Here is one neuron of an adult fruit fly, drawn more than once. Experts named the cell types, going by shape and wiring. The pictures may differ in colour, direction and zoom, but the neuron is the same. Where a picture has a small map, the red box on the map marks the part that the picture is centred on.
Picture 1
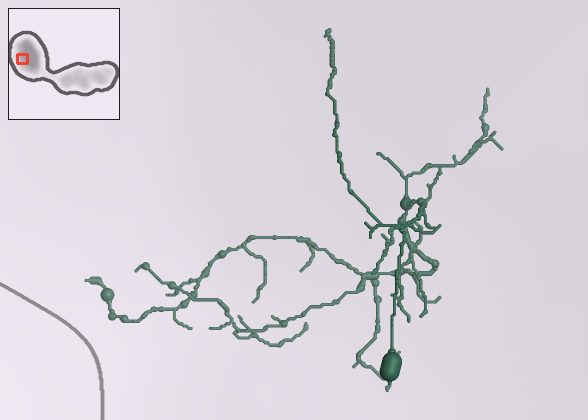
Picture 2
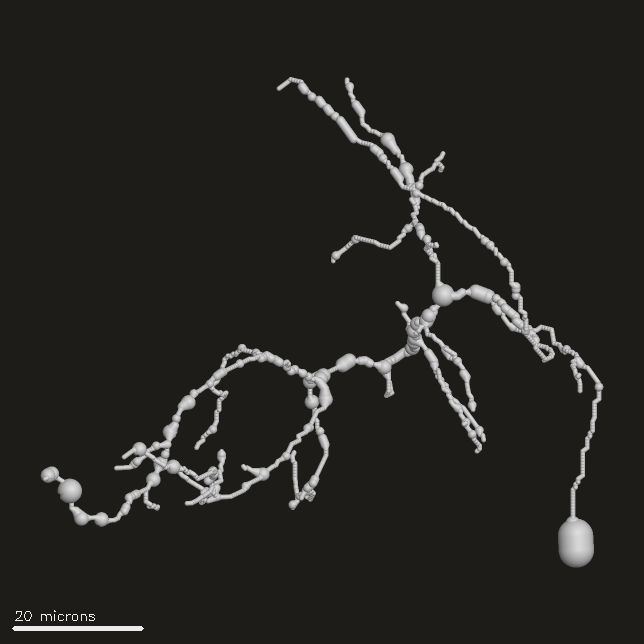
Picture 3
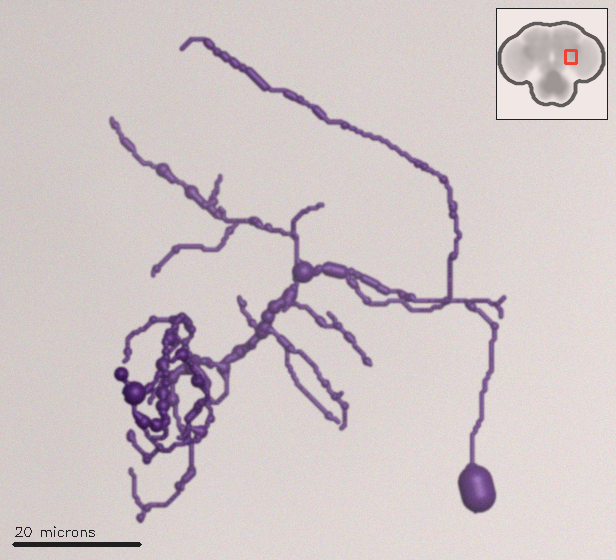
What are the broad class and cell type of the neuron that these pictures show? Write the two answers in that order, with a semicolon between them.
central-brain intrinsic neuron; CB1638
